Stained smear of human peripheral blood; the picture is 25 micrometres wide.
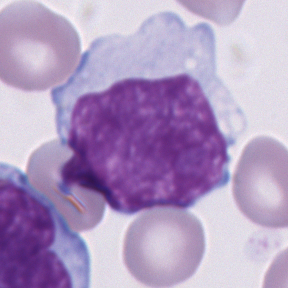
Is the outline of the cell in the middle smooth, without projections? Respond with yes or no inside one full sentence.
No, the cell's outline is ragged or frayed, or carries projections, blebs or tags.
